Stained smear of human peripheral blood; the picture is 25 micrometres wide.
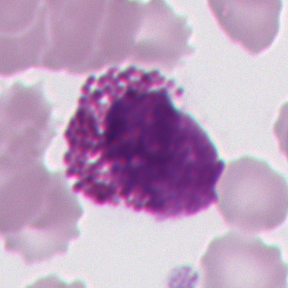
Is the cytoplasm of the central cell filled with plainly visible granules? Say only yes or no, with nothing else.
Yes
